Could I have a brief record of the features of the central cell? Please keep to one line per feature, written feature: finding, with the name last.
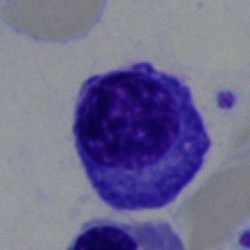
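Nucleus: toward the upper left of the cell
Chromatin: clumped into dark patches, paler spots between them
Cytoplasm: deep blue
Widest band: below and to the right of the nucleus
Name: plasma cell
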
